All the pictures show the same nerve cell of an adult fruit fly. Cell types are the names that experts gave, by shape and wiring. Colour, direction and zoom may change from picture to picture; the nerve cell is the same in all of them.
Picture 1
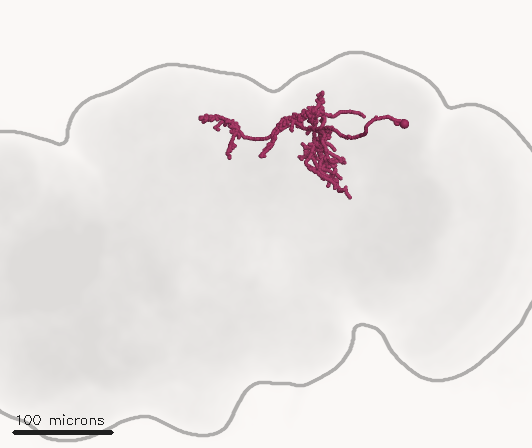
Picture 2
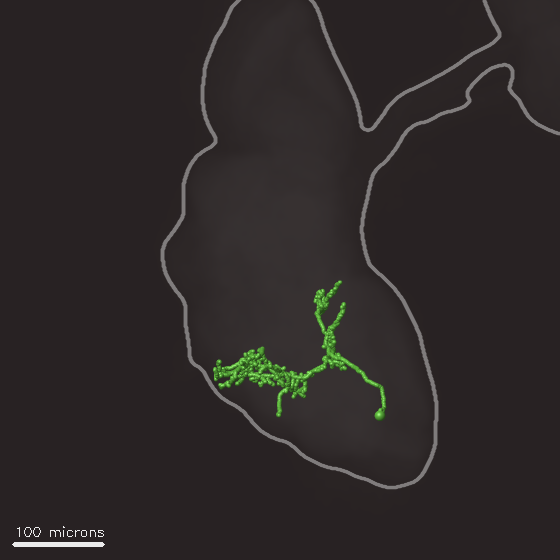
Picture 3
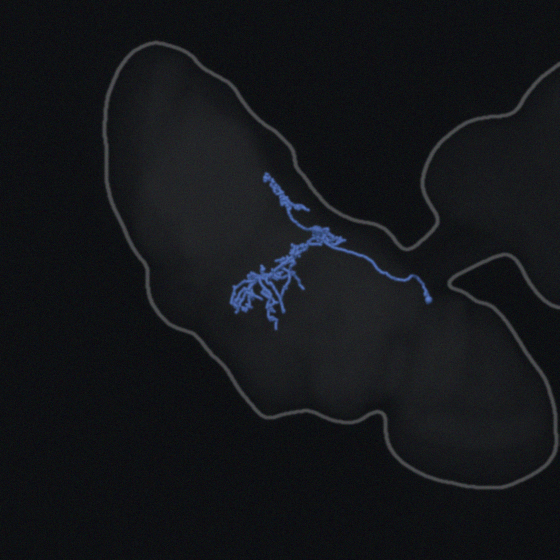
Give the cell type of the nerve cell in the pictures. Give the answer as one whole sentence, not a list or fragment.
This nerve cell represents the cell type ATL017.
